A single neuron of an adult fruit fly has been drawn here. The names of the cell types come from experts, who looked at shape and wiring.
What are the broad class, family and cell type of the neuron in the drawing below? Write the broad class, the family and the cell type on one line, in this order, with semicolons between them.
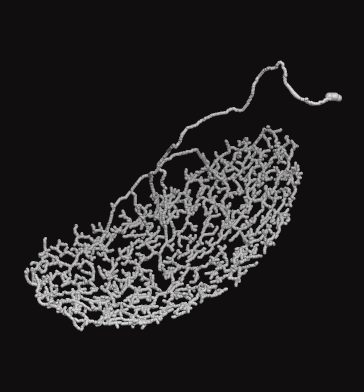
optic-lobe intrinsic neuron; Li; Li11b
